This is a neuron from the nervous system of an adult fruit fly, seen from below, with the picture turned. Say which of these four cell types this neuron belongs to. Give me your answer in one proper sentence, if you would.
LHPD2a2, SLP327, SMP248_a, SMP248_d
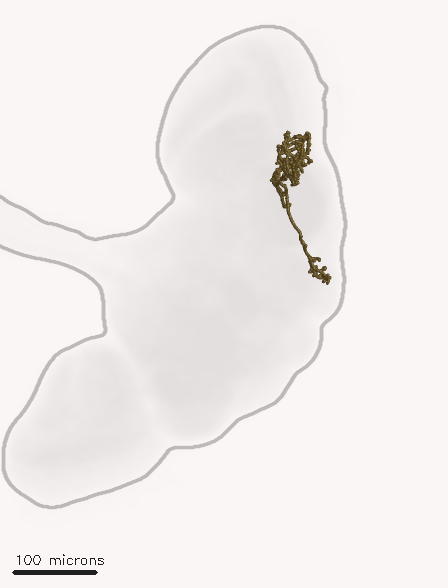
This neuron is typed as LHPD2a2.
